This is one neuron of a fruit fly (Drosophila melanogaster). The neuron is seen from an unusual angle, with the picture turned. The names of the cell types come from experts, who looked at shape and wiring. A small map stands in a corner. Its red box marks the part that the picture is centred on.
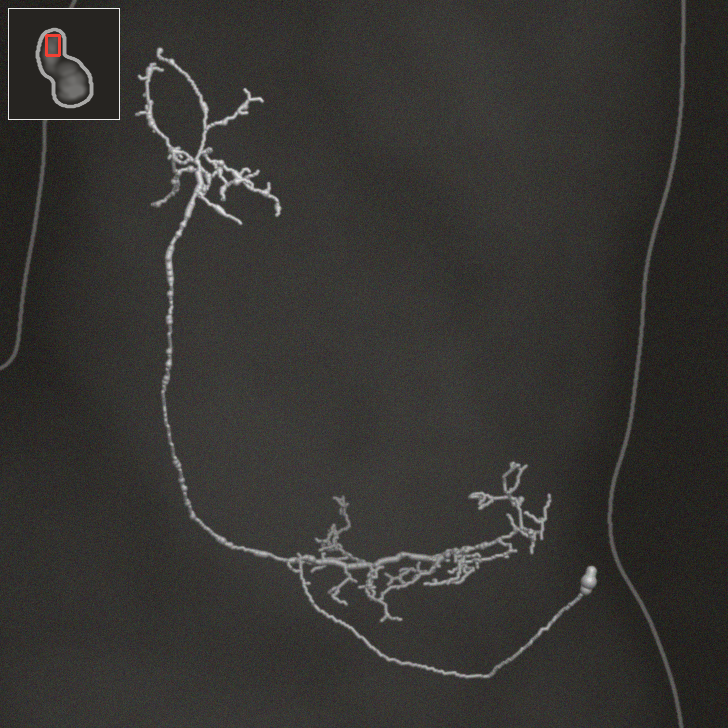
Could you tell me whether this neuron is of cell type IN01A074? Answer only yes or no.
no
